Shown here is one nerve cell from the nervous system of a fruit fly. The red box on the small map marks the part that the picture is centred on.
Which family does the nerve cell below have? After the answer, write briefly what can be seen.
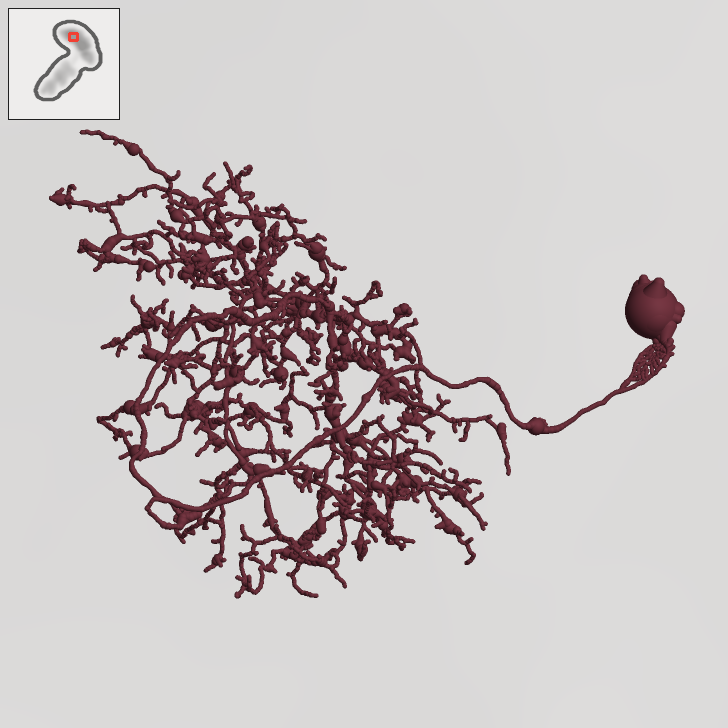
Its family is Li. Its broad class is optic-lobe intrinsic neuron. It is in the brain and does not reach the nerve cord. Its cell body lies on the right of the picture. More than a hundred branch ends can be seen.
